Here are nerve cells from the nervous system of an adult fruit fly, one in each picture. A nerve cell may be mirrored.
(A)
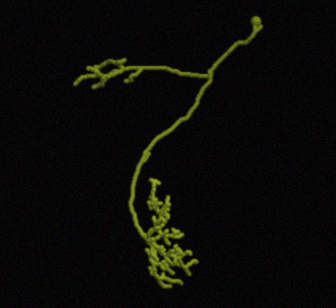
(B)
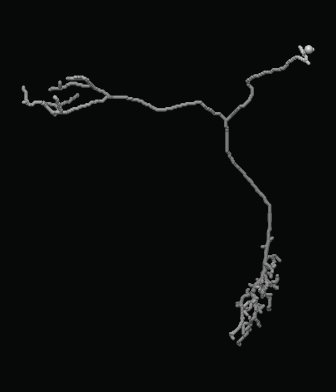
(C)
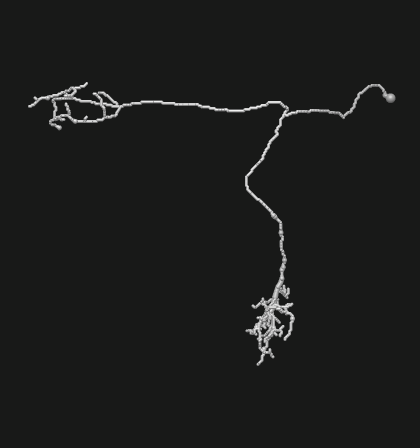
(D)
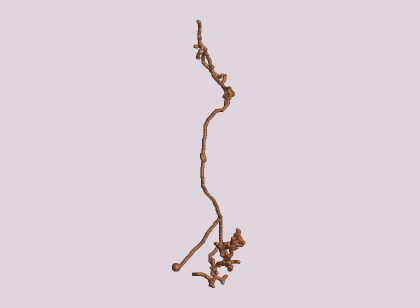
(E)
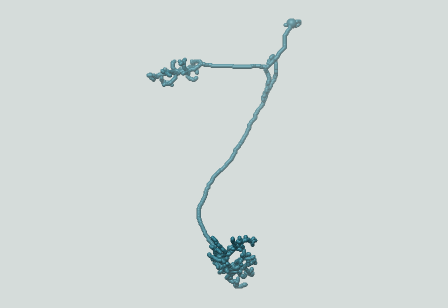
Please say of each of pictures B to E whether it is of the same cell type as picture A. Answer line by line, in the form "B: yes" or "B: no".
B: yes
C: yes
D: no
E: yes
